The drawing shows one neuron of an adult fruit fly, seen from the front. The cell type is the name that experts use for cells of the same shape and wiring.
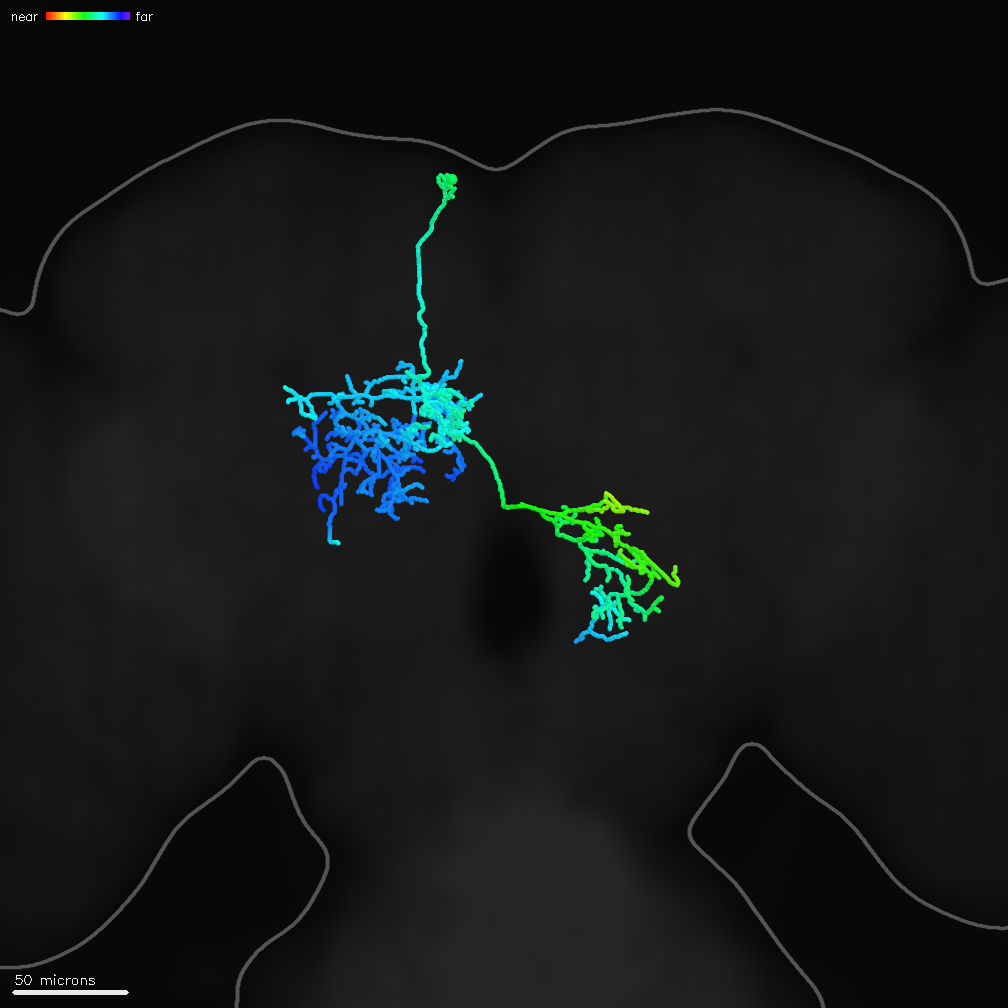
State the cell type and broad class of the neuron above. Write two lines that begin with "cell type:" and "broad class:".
cell type: IB023
broad class: central-brain intrinsic neuron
